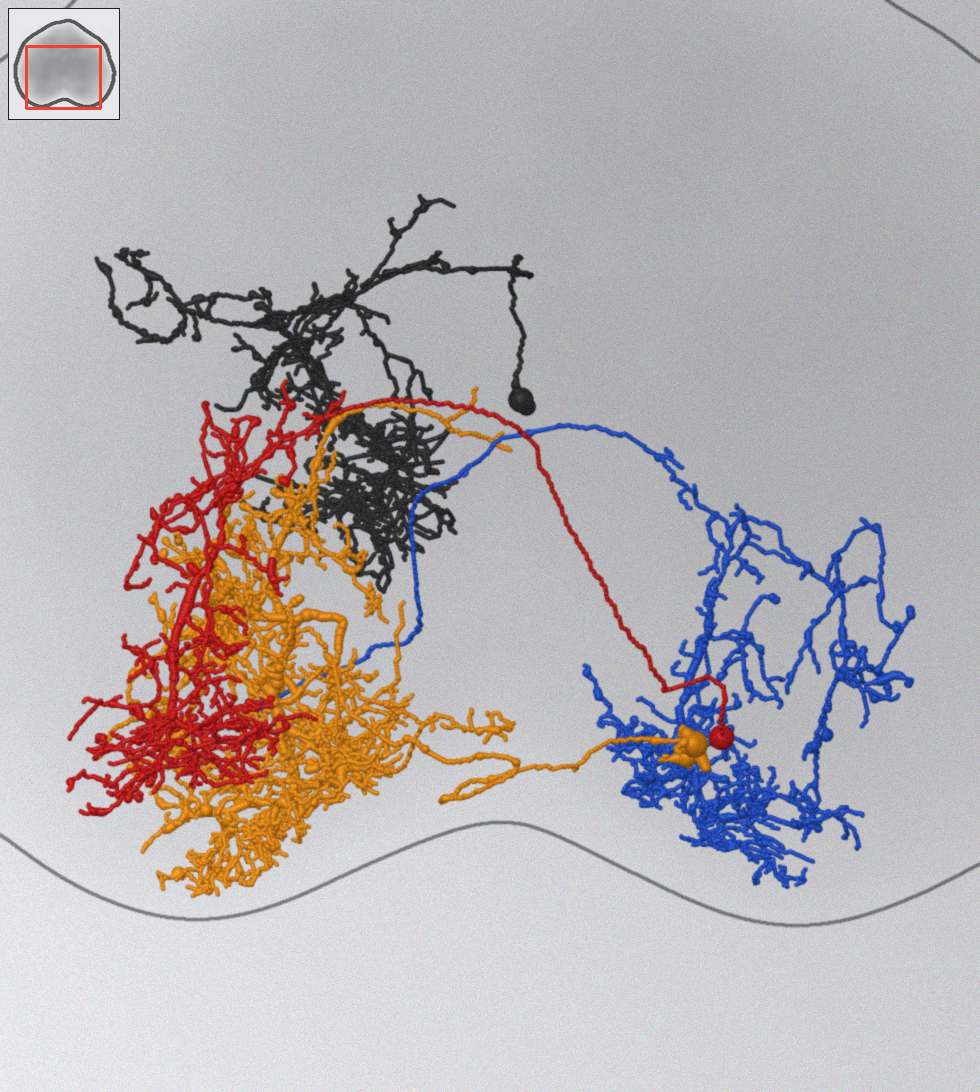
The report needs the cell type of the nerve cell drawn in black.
IN12B036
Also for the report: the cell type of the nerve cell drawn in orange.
IN13B009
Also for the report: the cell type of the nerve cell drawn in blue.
IN12B065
